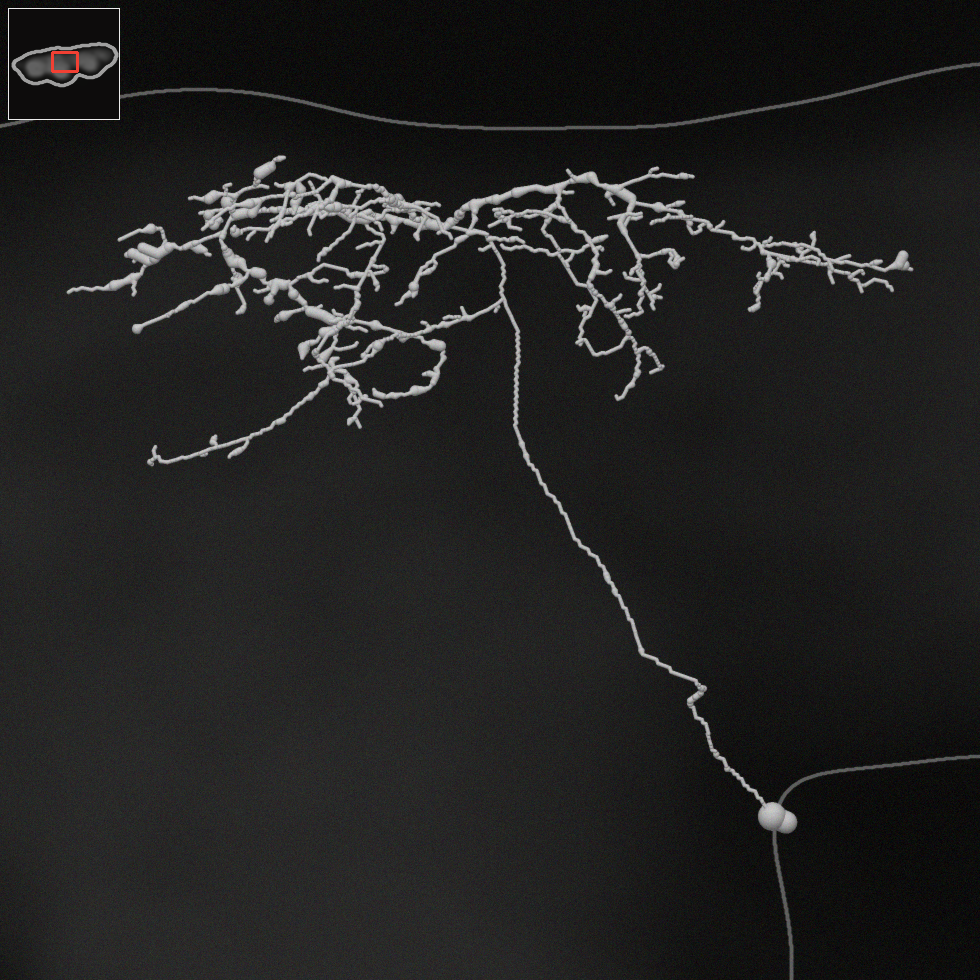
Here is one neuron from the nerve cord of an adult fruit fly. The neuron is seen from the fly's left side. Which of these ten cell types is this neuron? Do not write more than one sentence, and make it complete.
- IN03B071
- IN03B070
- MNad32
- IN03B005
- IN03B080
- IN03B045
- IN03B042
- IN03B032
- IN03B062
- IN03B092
This neuron carries the cell type designation IN03B070.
